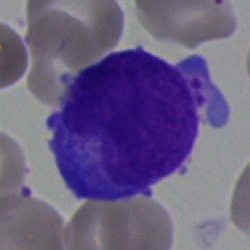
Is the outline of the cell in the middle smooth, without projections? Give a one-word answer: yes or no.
No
